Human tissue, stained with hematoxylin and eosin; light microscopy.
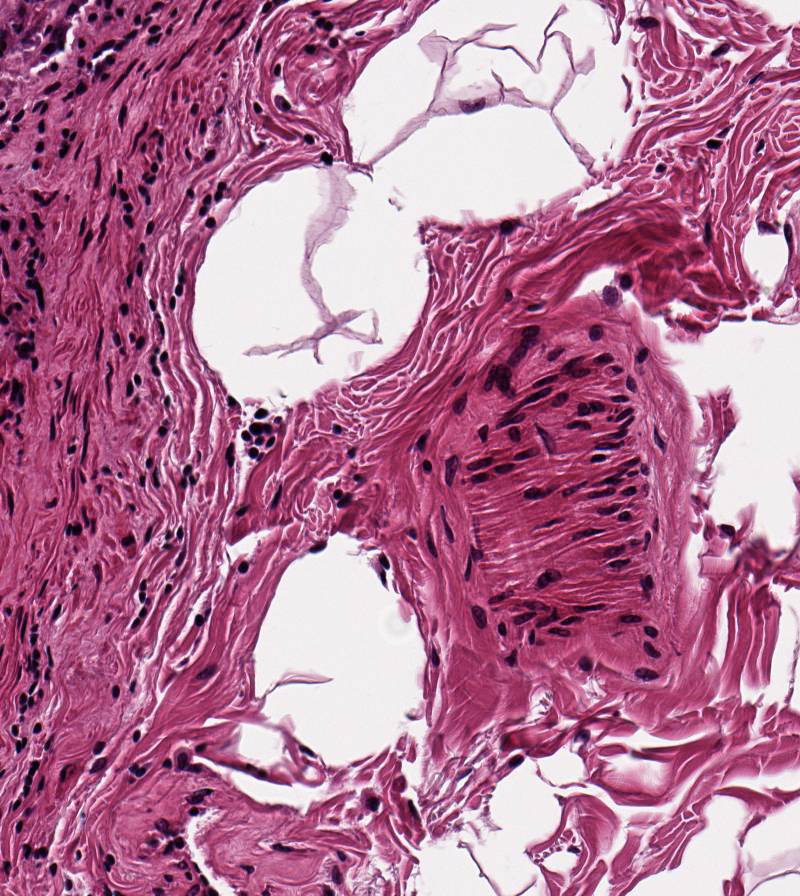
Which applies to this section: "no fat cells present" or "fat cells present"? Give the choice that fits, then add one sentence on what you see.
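Fat cells present. Adipocytes appear as large empty rounded spaces bounded by thin membranes in the centre and right of the field.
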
